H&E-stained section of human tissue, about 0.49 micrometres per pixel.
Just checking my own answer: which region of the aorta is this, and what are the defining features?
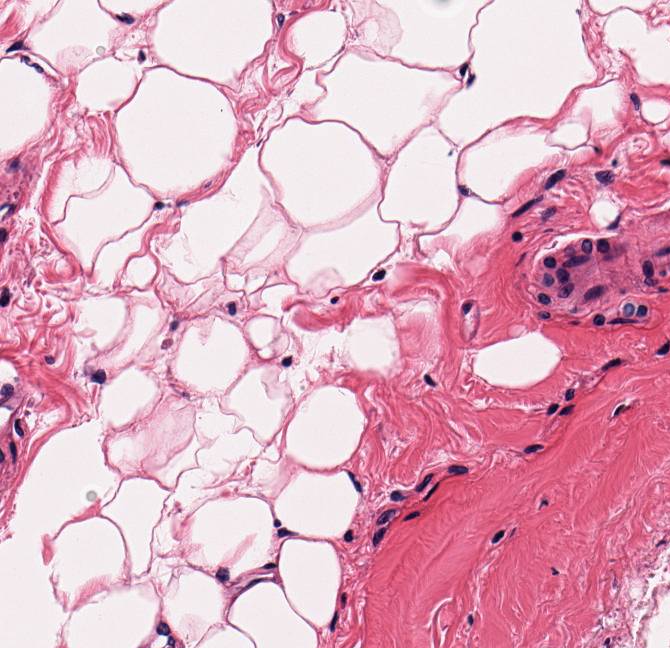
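Fat is what you see here, filling the left and central part. Notice that each adipocyte is a single large empty space inside a thin pink membrane, its small dark nucleus flattened at the edge.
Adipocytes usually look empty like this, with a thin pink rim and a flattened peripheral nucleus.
At the lower right, dense collagen forms packed, strongly eosinophilic, wavy bundles.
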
